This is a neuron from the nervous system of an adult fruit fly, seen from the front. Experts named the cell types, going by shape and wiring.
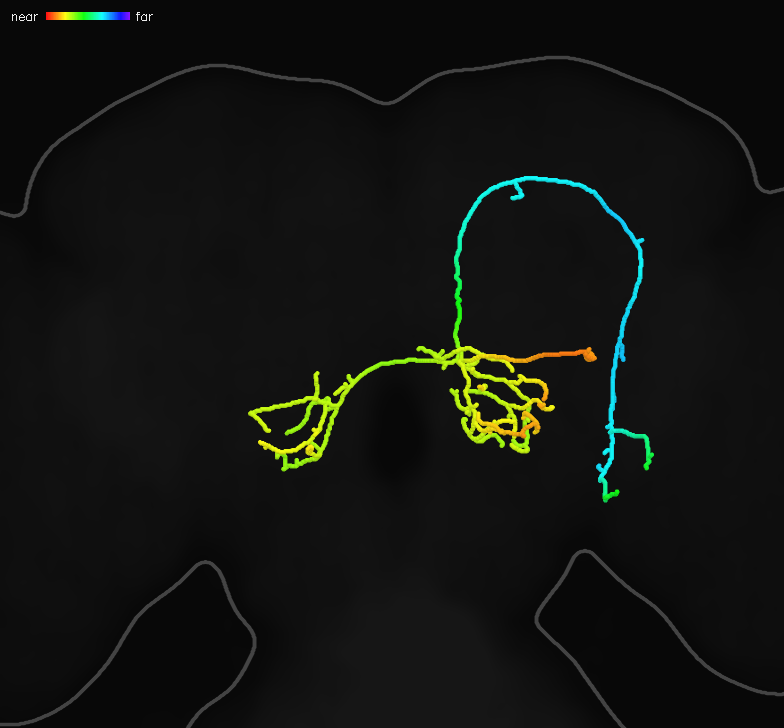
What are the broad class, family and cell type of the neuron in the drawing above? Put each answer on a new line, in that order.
central-brain intrinsic neuron
hemilineage ALl1_ventral
M_lPNm11A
